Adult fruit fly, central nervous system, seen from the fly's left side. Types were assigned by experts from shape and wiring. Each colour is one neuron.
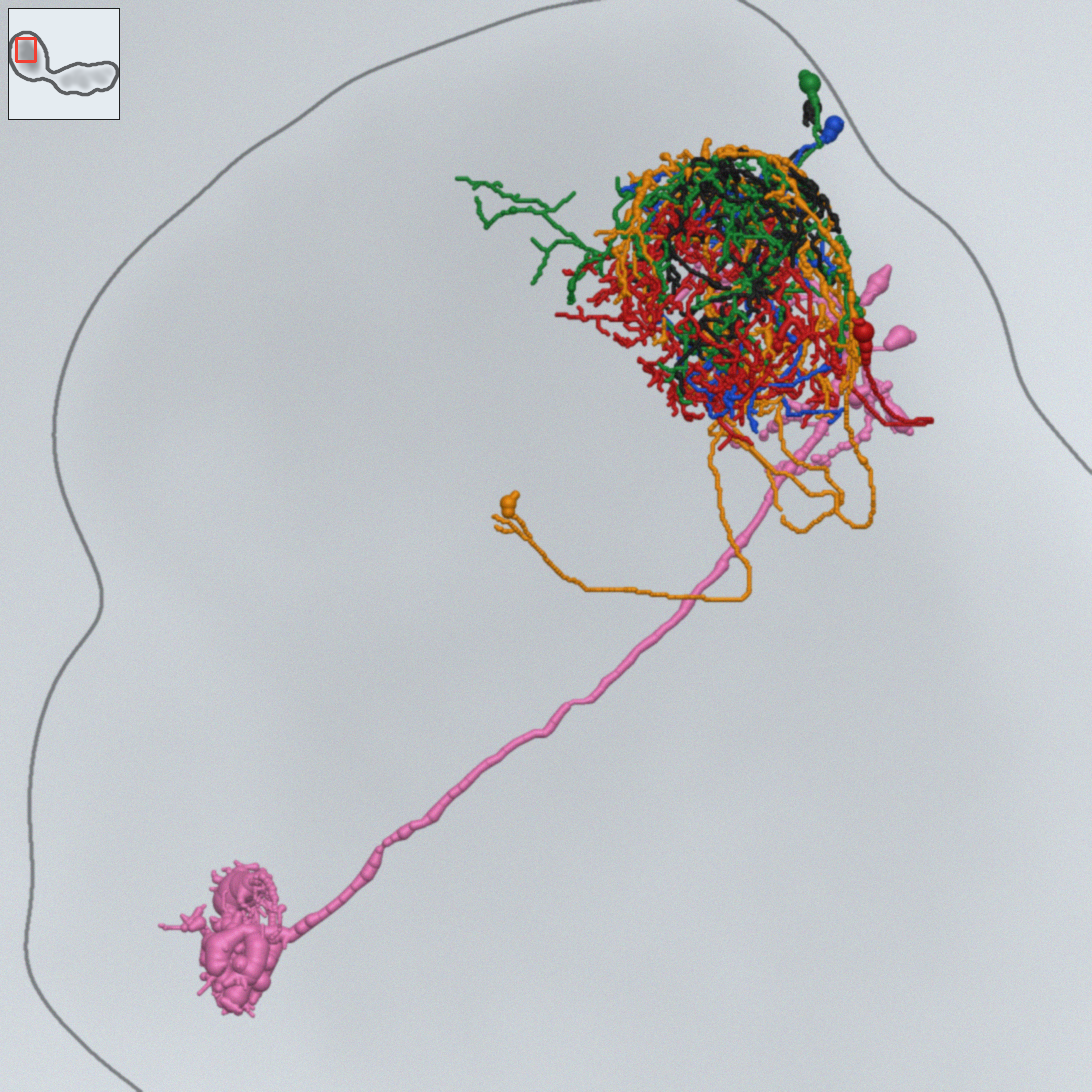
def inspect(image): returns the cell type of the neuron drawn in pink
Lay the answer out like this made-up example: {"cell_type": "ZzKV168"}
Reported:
{"cell_type": "VC1_lPN"}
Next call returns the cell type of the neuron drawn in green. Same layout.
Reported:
{"cell_type": "LHPD4d2_b"}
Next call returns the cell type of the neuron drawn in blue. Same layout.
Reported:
{"cell_type": "LHPD4a1"}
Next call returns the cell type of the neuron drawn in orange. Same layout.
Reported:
{"cell_type": "LHAV2n1"}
